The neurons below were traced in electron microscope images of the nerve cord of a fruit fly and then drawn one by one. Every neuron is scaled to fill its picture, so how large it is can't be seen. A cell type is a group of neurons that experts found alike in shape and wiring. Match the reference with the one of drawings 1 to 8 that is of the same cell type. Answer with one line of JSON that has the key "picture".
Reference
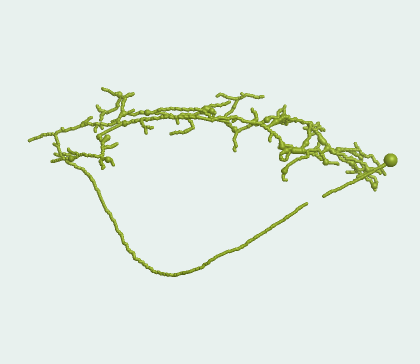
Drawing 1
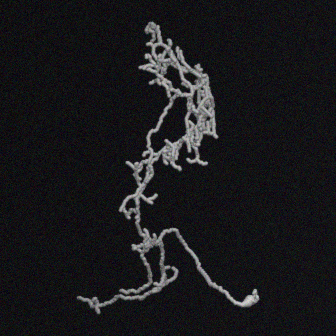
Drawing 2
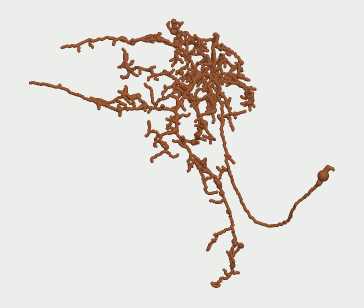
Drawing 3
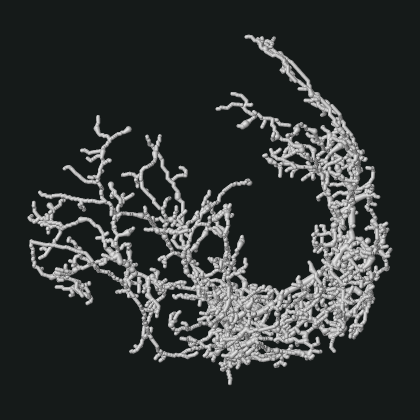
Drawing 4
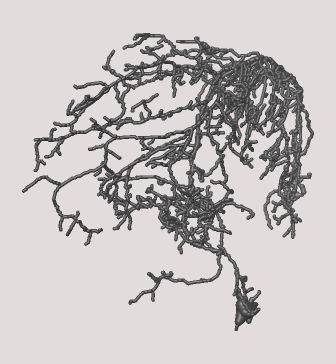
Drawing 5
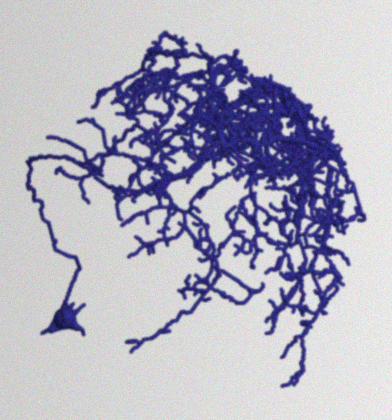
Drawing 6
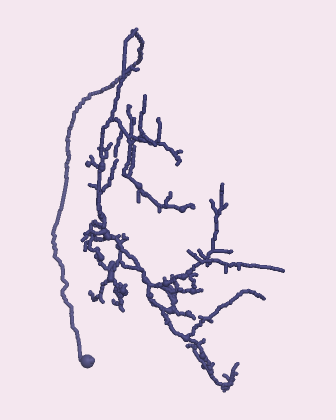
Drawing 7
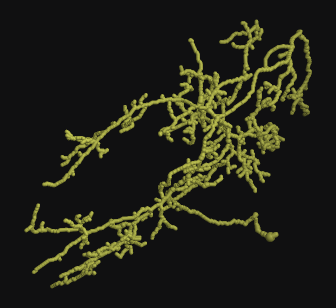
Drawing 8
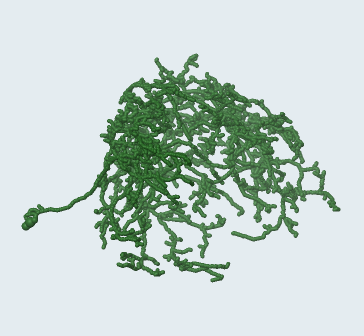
{"picture": 6}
